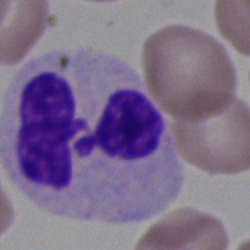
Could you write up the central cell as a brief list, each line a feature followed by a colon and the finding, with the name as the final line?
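Outline: roughly round, with a smooth edge
Nucleoli: none visible in the nucleus
Cytoplasm: abundant, a wide zone around the nucleus
Colour: pale lilac-grey cytoplasm
Name: segmented neutrophil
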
